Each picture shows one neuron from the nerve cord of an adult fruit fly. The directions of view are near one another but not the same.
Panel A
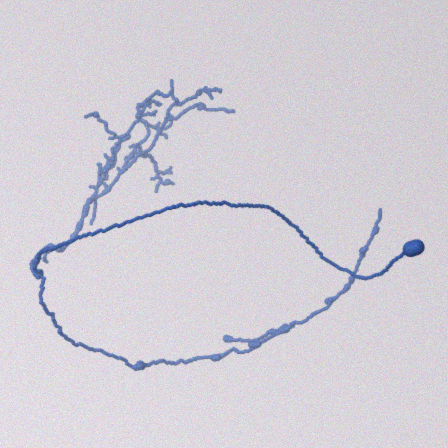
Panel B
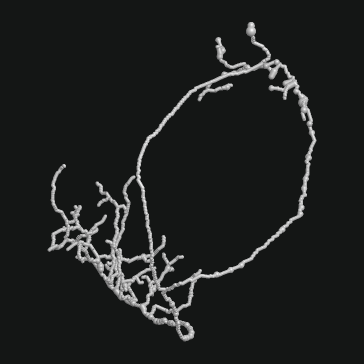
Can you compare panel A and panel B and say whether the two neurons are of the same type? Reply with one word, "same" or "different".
same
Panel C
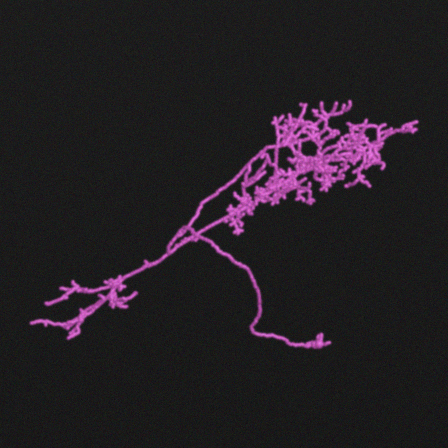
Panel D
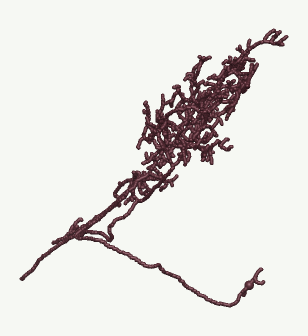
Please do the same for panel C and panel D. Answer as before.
same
